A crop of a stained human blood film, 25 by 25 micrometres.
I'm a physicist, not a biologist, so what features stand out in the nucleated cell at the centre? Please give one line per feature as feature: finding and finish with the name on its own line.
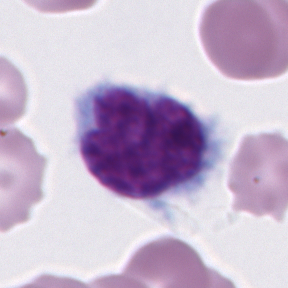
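Outline: irregular and ragged, not smoothly round
Edge: fringed with fine hair-like projections, plainest on the right
Cytoplasm: a thin rim, staining pale blue
Nucleus: a shallow notch in its upper edge; about 11 by 9 micrometres
Proportion: nucleus fills about 70% of the cell's area
Name: so, hairy cell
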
